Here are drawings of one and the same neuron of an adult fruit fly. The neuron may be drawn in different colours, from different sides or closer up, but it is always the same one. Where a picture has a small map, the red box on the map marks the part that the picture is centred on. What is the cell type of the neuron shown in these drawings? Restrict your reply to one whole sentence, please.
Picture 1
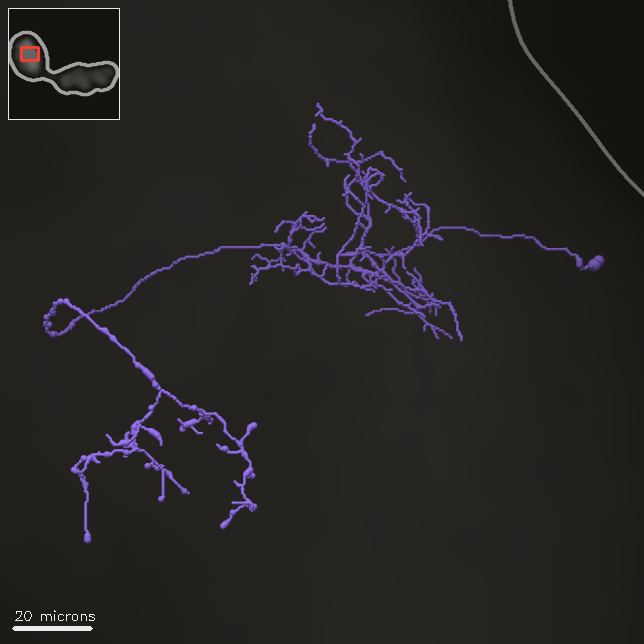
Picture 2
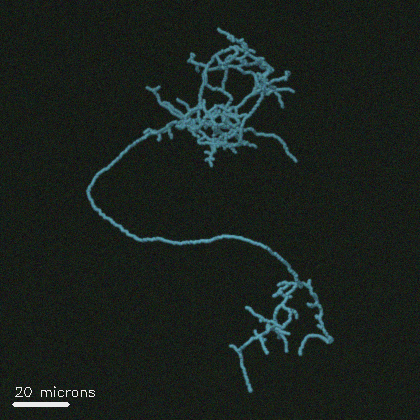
This neuron is typed as CB2094.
